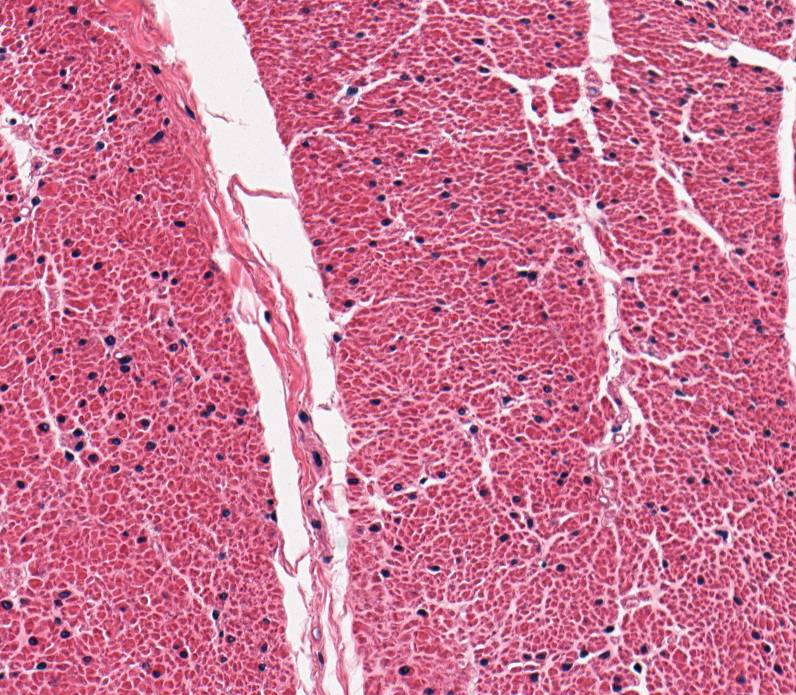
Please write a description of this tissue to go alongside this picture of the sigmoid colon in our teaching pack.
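Densely packed, deeply eosinophilic muscle cut in cross-section fills the field, its fibres appearing as small rounded or polygonal profiles. The cytoplasm is strong red-pink with a finely mottled, stippled texture. Small round to oval dark purple nuclei lie fairly evenly among the fibres.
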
